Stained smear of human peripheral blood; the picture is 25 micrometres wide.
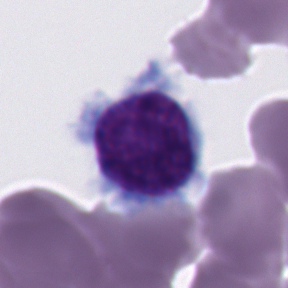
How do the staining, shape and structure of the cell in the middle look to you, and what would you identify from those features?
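A scant pale blue rim of cytoplasm surrounds a nucleus that fills most of the cell. The chromatin is dense and dark purple, with a fine mottled texture, and no nucleolus can be seen. The cytoplasm contains no visible granules. This is a hairy cell.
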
